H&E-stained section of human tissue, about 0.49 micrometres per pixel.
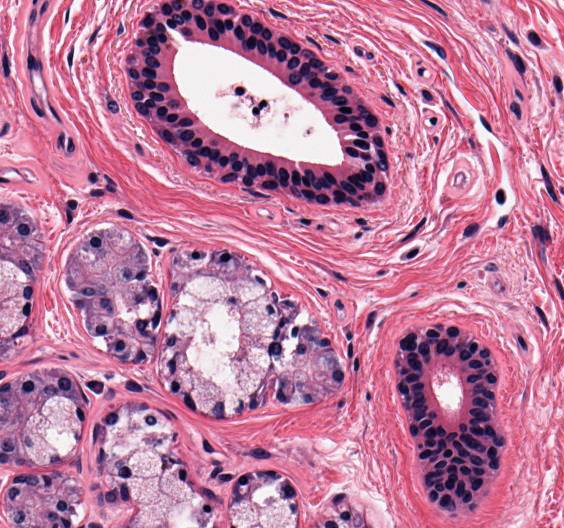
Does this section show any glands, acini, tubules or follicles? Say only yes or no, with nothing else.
Yes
